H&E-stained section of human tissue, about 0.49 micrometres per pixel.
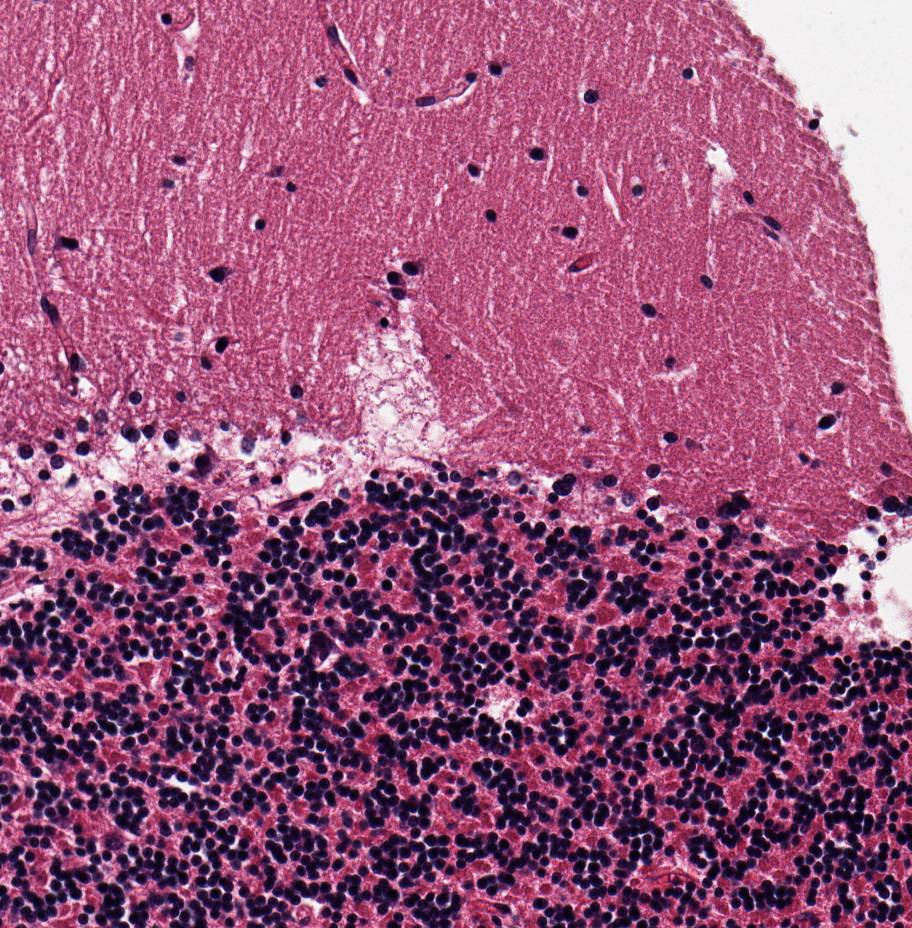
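Cerebellum. Lower layer: crowded small round dark purple nuclei, very little visible cytoplasm. Upper layer: finely fibrillary pink neuropil, scattered single small nuclei. Clear vacuolated gaps along the layer border, largest just left of centre. Smooth curved tissue edge at upper right; white background beyond.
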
